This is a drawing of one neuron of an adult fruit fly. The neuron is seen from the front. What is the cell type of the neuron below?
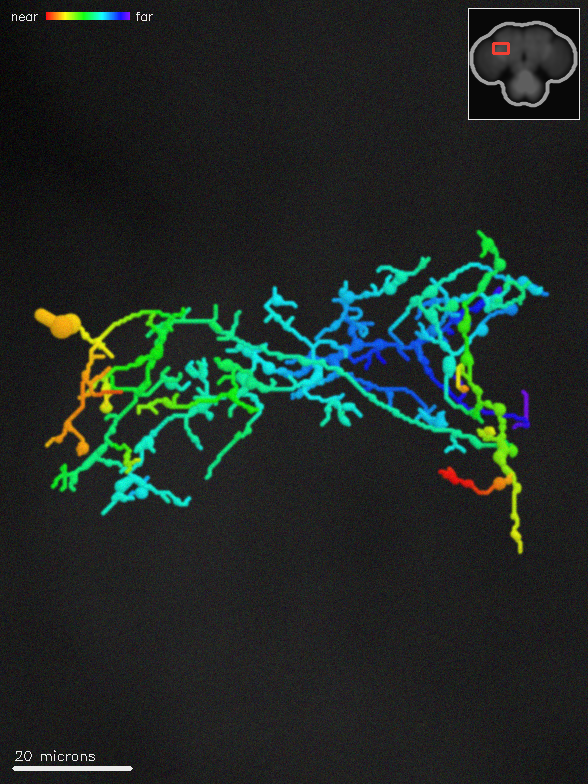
PLVP059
